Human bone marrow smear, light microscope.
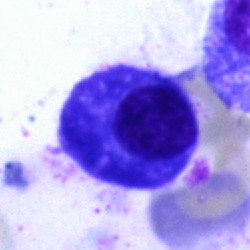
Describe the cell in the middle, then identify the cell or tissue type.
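This cell has a smooth, oval outline. Its nucleus lies off-centre, toward the right side of the cell, and its chromatin is dense and dark purple. The cytoplasm shows no visible granules. The cell is a plasma cell.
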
